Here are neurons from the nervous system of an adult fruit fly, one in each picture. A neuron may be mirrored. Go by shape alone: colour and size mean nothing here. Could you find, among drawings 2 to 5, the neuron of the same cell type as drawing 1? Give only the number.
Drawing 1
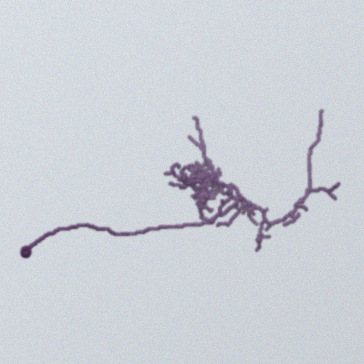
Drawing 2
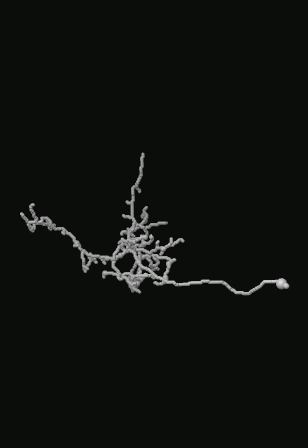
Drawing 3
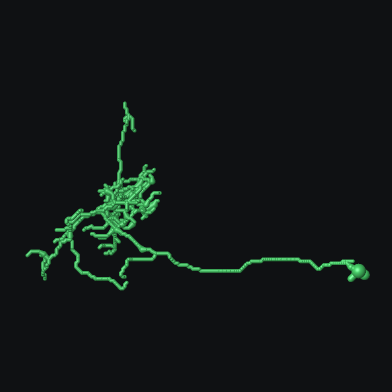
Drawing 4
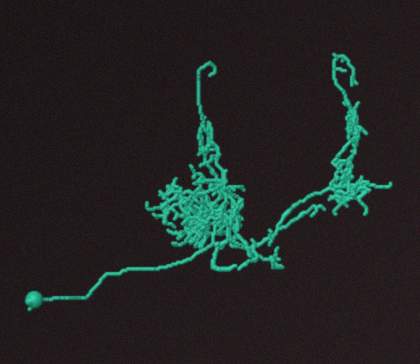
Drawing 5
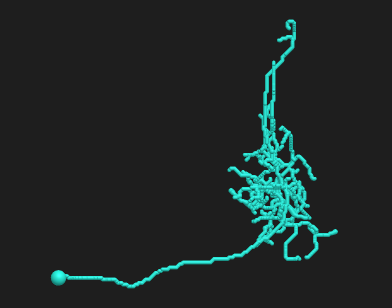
3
